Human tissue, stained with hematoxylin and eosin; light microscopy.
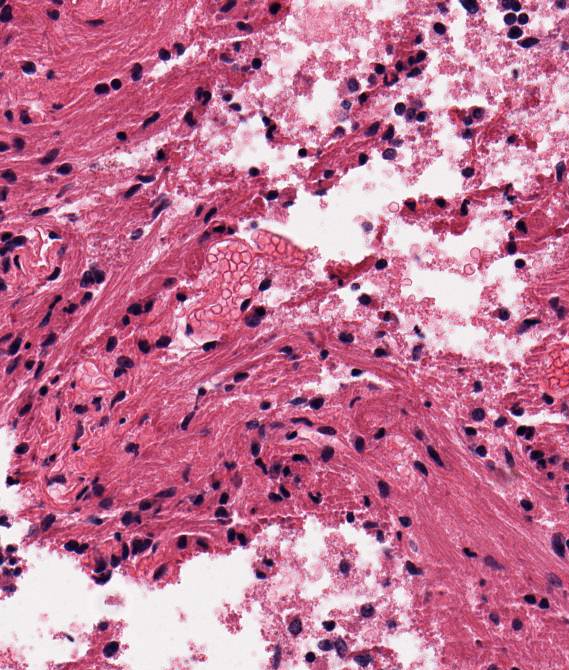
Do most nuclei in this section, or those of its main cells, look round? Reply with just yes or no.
No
